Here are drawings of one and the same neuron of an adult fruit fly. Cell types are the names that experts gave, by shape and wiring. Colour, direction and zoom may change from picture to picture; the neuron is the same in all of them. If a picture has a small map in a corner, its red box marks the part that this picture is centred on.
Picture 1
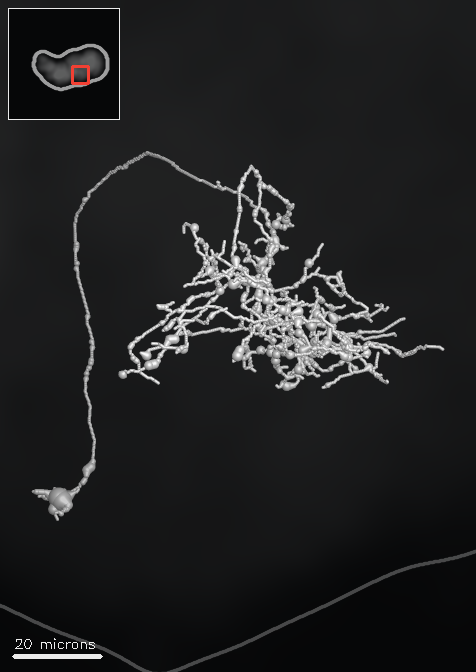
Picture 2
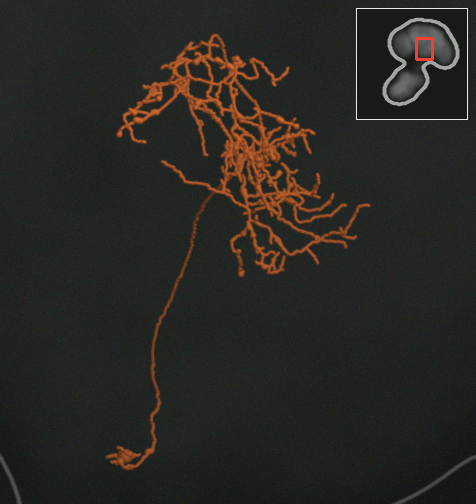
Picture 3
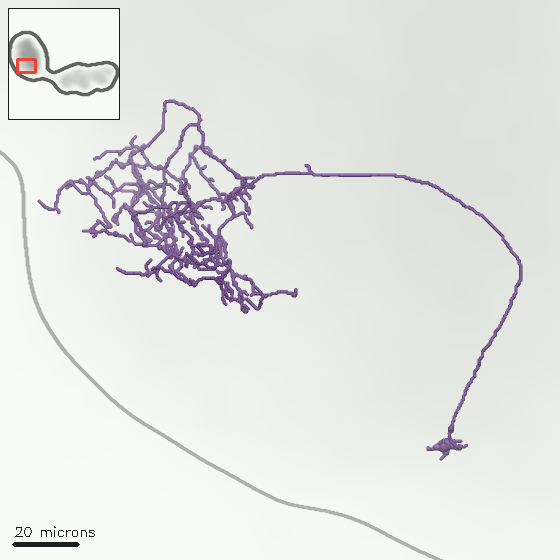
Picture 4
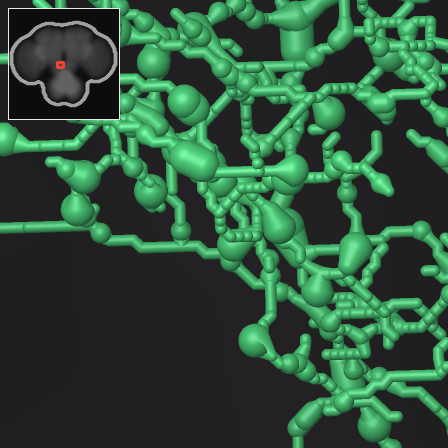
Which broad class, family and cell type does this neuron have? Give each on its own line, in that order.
central-brain intrinsic neuron
hemilineage LB5
GNG453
